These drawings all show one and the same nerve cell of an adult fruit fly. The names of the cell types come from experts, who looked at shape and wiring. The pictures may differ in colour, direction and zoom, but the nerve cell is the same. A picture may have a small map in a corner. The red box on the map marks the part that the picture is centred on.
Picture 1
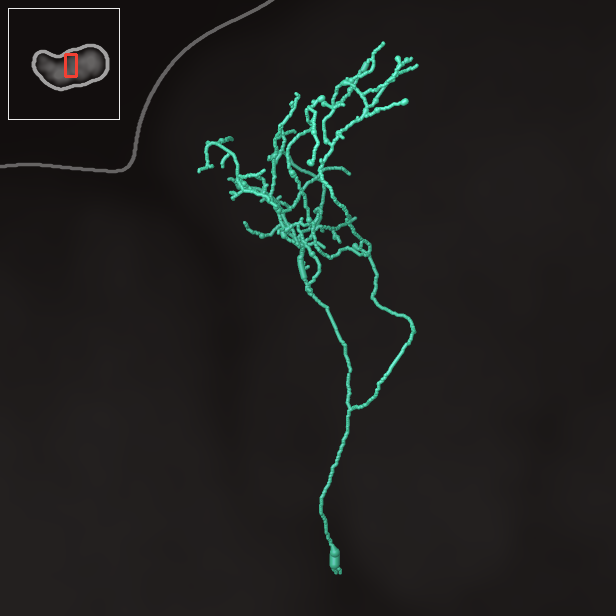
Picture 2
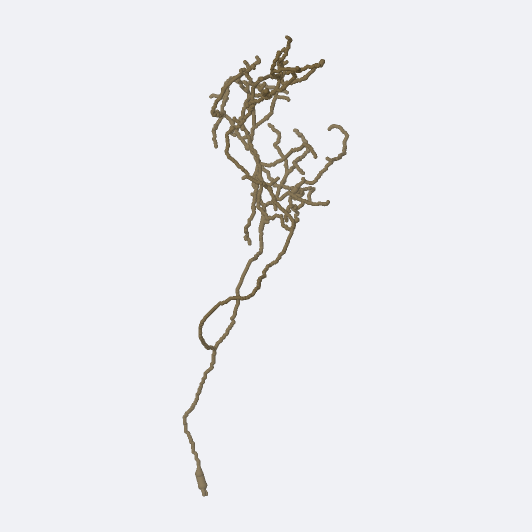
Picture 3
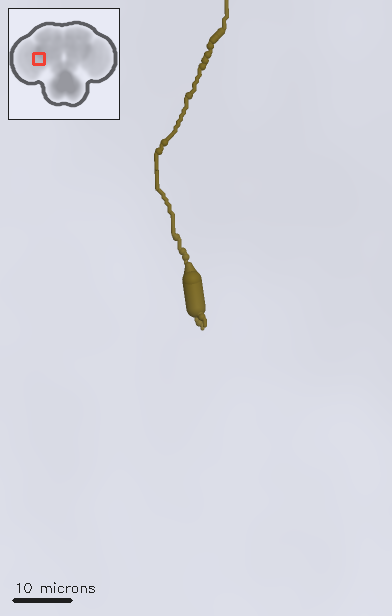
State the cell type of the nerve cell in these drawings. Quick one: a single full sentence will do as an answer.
The nerve cell is typed under the name CB2522.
